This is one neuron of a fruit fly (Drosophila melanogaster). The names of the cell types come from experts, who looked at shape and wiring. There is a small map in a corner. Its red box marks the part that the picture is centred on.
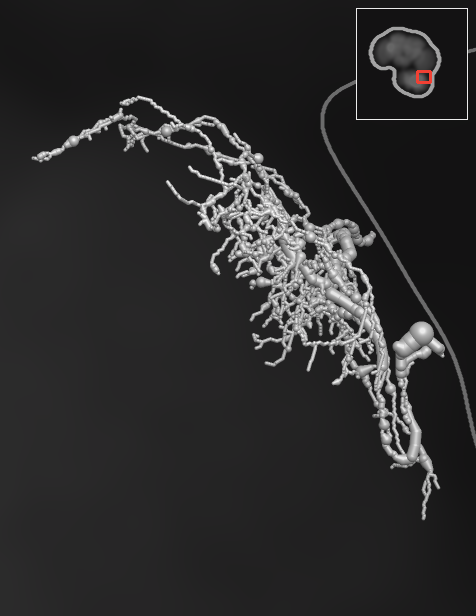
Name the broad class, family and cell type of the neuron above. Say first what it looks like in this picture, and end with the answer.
Its cell body lies on the right of the picture. The picture shows dozens of branch ends. This is a motor neuron of the nerve cord. The family is MNad. Its cell type is MNad09.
